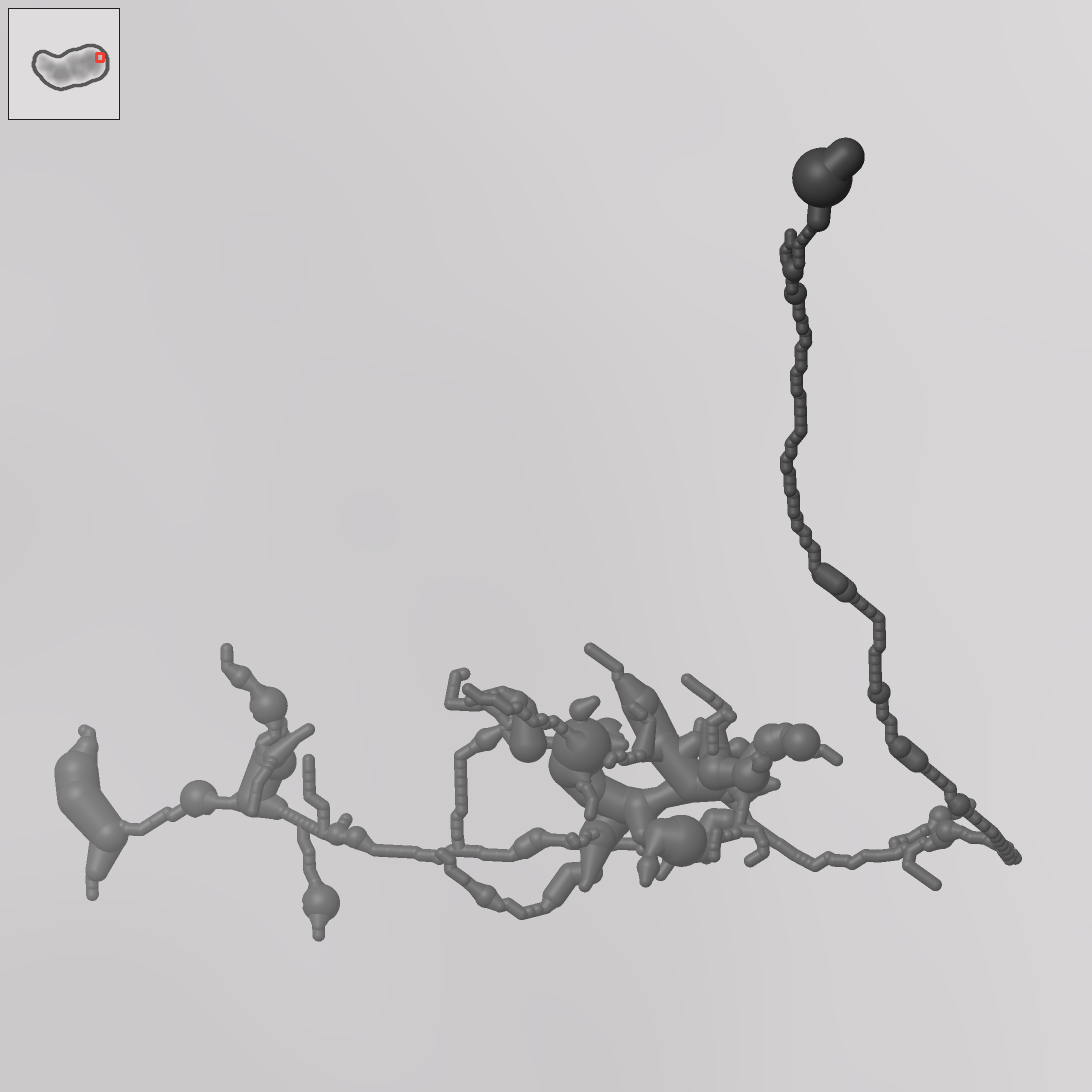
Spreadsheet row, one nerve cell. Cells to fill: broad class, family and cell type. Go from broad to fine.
optic-lobe intrinsic neuron; Mi; Mi4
